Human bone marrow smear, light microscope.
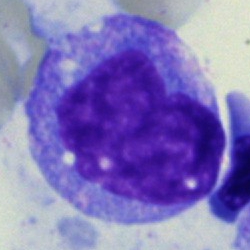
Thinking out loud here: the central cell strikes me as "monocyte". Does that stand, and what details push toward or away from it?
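Outline: roughly round, smooth edge. Nucleus: shallow notch in the upper edge.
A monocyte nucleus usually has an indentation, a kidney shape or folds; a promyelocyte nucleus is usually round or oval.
The notch goes with monocyte, not promyelocyte. Chromatin: mottled, darker clumps and lighter patches.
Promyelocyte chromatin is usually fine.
The clumping speaks against promyelocyte. Cytoplasm: pale lilac-blue. Three small round clear spots along the lower border of the nucleus. Darkly stained nucleated cell touching the right edge. Verdict: monocyte fits.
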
